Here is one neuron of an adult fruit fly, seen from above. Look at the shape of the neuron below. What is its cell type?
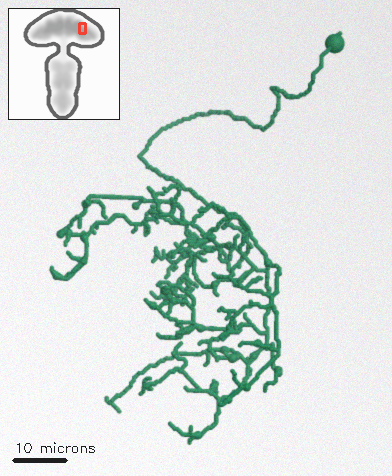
LHAV4g1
